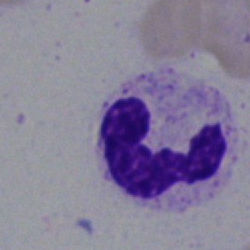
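Segmented neutrophil, the cell in the middle. Its outline seems roughly round and smooth. The nucleus is a single curved band, bent into a C that opens toward the upper right, with dense, dark purple chromatin. Fine lilac granules lie scattered through the cytoplasm.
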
